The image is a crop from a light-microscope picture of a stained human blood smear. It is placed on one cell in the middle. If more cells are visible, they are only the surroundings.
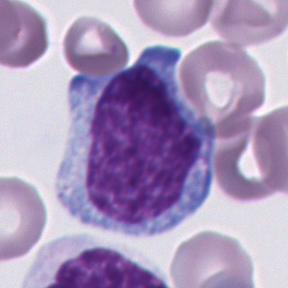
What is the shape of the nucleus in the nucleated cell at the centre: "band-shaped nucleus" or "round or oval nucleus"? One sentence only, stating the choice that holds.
It is a compact round or oval mass that the nucleus of the cell forms.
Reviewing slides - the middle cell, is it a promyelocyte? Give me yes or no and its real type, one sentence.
Yes, the cell sitting in the middle of this smear crop is a promyelocyte.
